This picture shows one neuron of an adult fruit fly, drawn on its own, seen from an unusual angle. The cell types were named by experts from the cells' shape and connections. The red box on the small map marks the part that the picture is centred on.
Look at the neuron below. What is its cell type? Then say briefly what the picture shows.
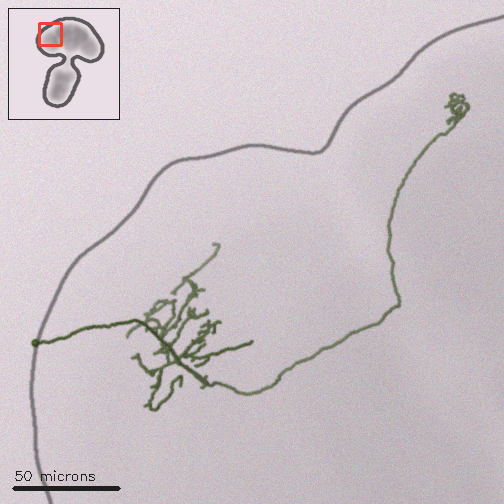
The cell type is MeTu2b. Its broad class is visual projection neuron. It lies in the brain. From left to right in the picture it spans about 200 microns.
